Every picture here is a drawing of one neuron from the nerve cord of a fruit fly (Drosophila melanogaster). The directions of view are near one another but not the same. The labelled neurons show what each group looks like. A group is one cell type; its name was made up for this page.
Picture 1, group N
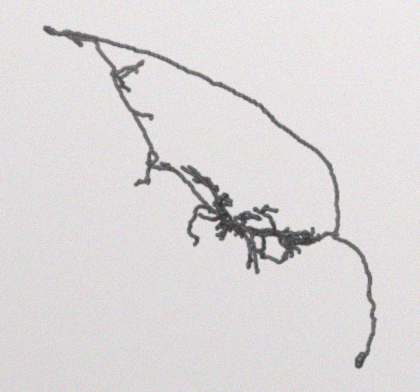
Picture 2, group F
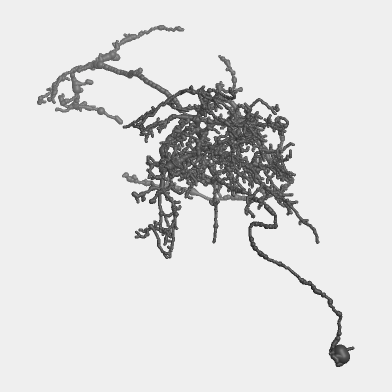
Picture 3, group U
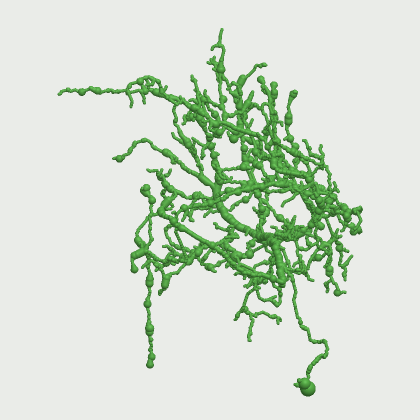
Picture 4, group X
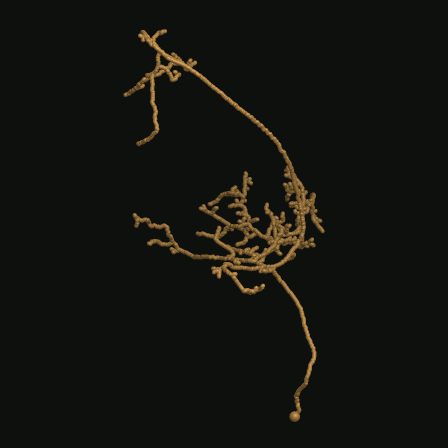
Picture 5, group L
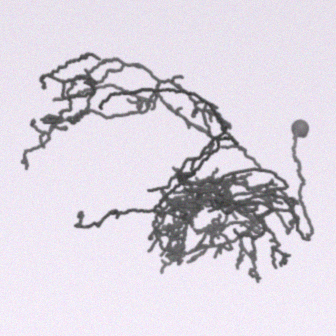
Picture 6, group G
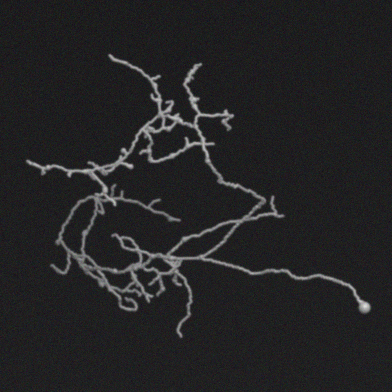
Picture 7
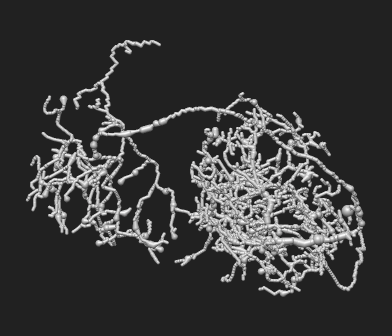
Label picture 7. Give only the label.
group L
